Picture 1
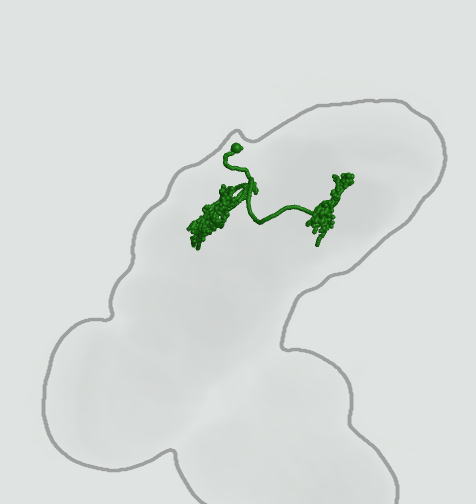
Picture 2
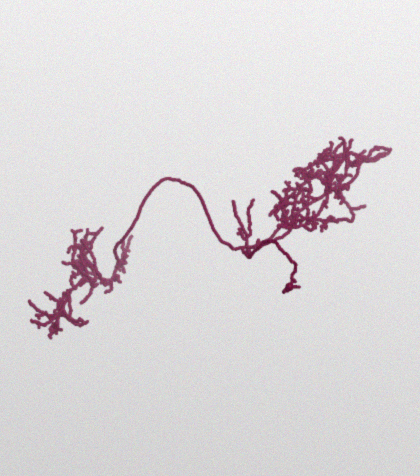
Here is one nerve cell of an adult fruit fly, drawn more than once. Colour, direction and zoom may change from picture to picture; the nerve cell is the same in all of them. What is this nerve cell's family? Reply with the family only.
hemilineage ALv1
